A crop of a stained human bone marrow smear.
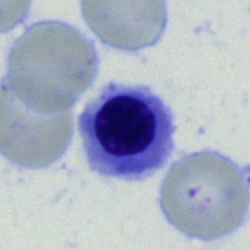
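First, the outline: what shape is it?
Irregular, with small bumps along the edge.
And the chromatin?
Dense and dark purple, with coarse clumps.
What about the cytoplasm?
Blue, and it forms a rim all the way around the nucleus.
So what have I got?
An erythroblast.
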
